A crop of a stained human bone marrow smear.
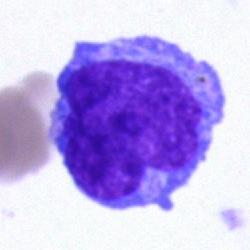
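Blast in the centre of the smear. Notice that its outline is irregular and slightly bumpy, and a small rounded bleb projects from the bottom edge. The large nucleus has a notch-like indentation at its lower right; its chromatin is finely stippled rather than coarsely clumped.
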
